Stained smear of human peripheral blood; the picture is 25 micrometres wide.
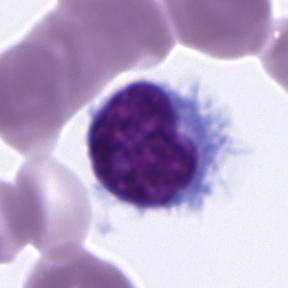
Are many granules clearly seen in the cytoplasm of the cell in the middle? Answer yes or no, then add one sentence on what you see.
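No. No granules are seen in the cytoplasm.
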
